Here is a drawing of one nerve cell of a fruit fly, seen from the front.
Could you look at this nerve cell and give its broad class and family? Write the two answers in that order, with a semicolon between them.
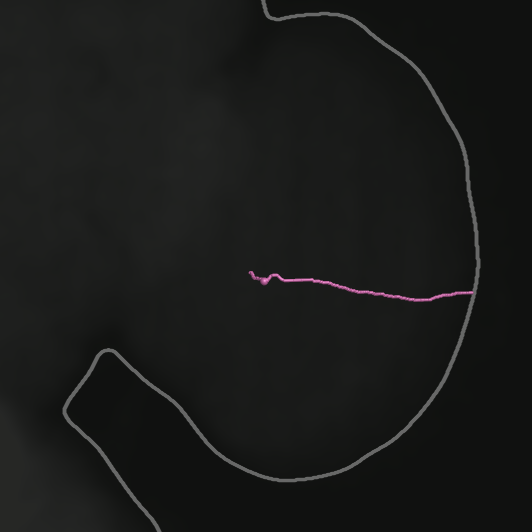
photoreceptor or other optic-lobe sensory neuron; class visual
